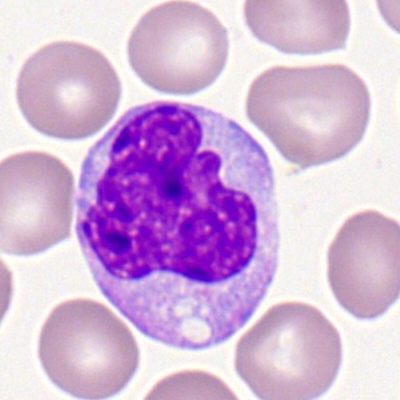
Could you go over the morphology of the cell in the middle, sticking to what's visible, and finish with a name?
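Irregular folding marks the nucleus, which shows several lobes and indentations and fills the upper part of the cell. Below it lies a wider band of cytoplasm holding fine, faint pinkish granules. Near the lower edge of the cell, a clear round vacuole sits in the cytoplasm. The cell is a monocyte.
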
